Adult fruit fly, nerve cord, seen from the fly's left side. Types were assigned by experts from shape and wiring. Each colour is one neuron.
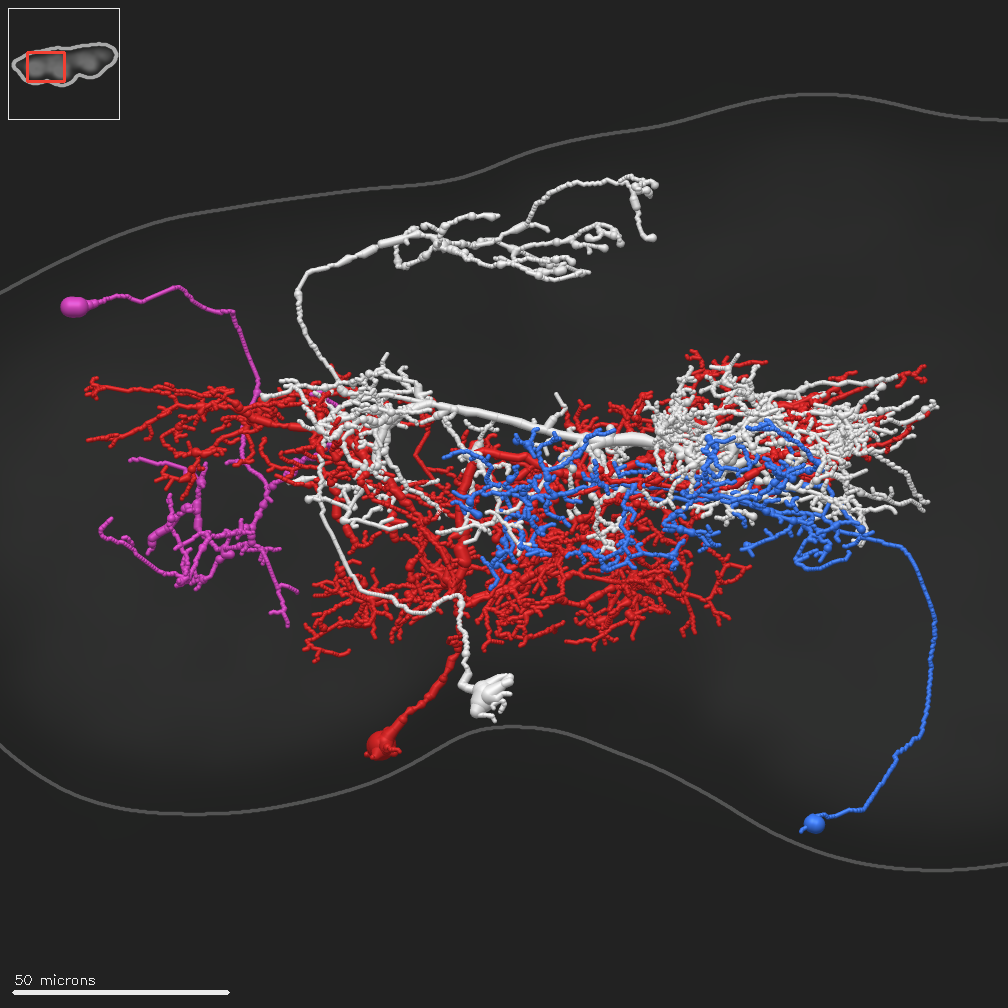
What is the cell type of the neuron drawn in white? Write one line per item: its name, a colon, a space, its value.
cell type: IN12B015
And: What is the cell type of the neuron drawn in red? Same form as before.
cell type: IN06B021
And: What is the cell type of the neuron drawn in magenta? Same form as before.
cell type: IN19A124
